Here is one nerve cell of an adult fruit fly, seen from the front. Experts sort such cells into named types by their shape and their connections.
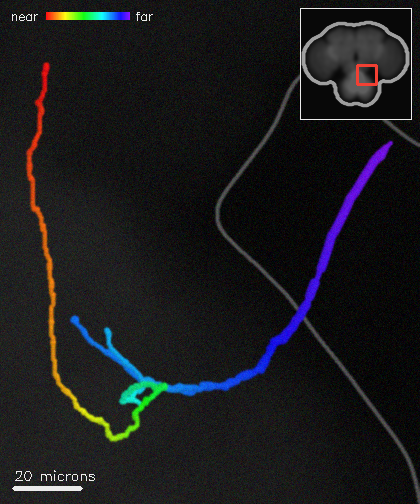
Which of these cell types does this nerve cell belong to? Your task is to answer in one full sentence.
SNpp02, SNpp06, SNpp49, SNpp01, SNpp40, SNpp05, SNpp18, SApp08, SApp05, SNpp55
Among cell types, the one for this nerve cell is SApp08.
